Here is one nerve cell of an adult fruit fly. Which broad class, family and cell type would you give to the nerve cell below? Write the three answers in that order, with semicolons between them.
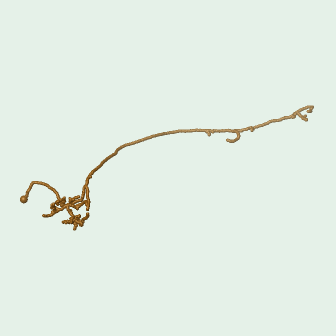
descending neuron; hemilineage MX3; DNg08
